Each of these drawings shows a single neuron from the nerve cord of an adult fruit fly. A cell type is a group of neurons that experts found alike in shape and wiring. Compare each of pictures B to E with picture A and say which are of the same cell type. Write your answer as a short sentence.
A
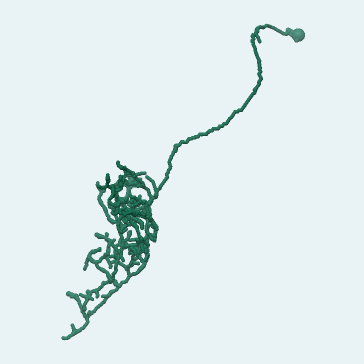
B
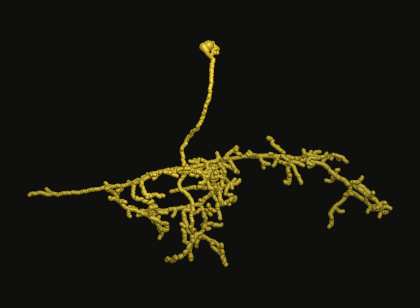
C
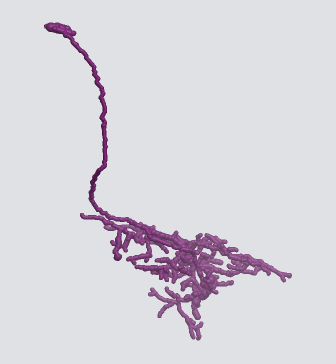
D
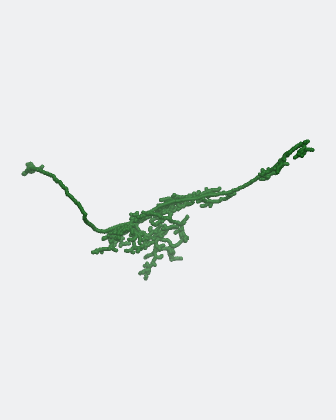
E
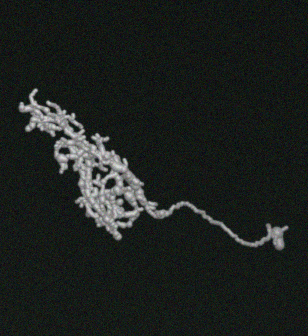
None of them is of the same cell type.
